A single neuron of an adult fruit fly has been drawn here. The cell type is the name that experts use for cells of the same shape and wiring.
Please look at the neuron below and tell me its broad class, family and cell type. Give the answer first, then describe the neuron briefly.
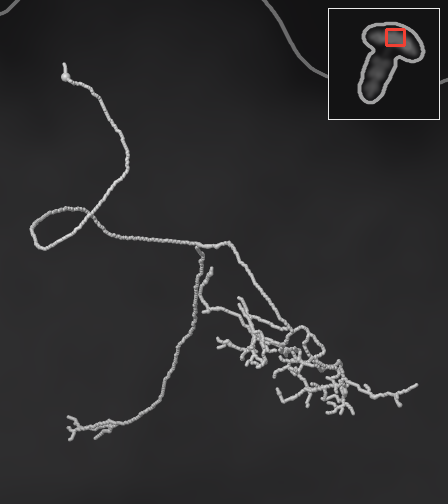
Its broad class is central-brain intrinsic neuron. The family is hemilineage LALv1_dorsal. It is of cell type SAF. The cell body is at the upper left of the picture. Dozens of branch ends can be seen.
